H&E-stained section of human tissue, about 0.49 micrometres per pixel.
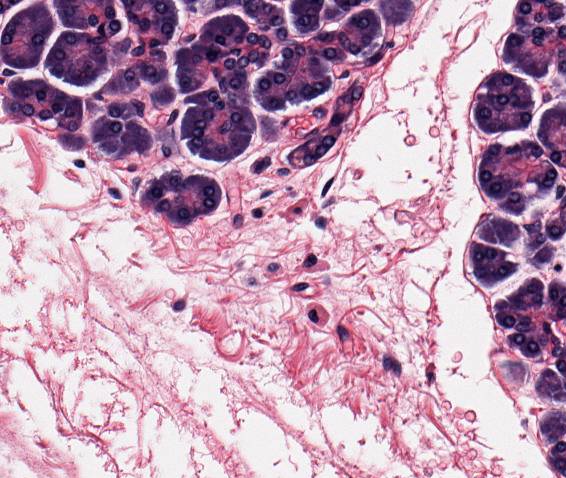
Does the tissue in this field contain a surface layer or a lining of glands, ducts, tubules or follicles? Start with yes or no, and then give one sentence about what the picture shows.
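Yes. Clusters of glandular acini occupy the upper left and the right edge of the field, with a broad band of loose connective tissue between them.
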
